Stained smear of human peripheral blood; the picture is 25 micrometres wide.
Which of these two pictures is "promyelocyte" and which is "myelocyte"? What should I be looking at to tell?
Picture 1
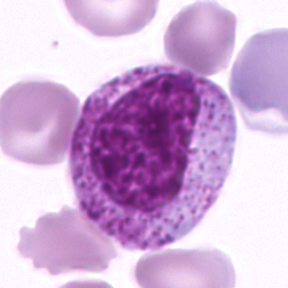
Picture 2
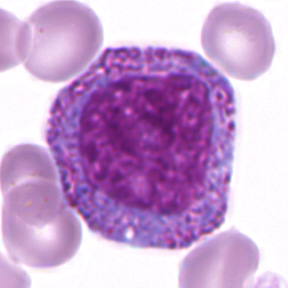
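Picture 1 shows a myelocyte, and picture 2 shows a promyelocyte. Notice first where the nucleus sits. In picture 1 it lies off-centre toward the left, leaving a wider band of cytoplasm on the right. In picture 2 it fills most of the cell, with a moderate rim of cytoplasm all the way around. The myelocyte's cytoplasm is pale pinkish-lilac, while the promyelocyte's is pale bluish between the granules. Picture 1 has no vacuoles, but picture 2 has one small clear vacuole near the lower edge of the cell. No nucleolus can be seen in the myelocyte, which is about 15 micrometres across.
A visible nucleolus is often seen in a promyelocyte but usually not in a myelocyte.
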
